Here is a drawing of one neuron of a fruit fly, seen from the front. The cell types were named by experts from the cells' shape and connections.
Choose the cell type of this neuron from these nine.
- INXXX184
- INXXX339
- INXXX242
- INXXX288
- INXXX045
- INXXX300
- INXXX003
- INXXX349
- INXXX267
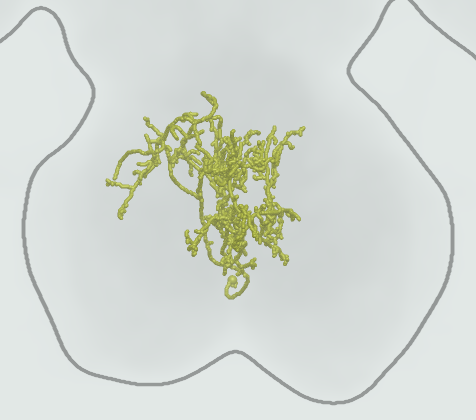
INXXX242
